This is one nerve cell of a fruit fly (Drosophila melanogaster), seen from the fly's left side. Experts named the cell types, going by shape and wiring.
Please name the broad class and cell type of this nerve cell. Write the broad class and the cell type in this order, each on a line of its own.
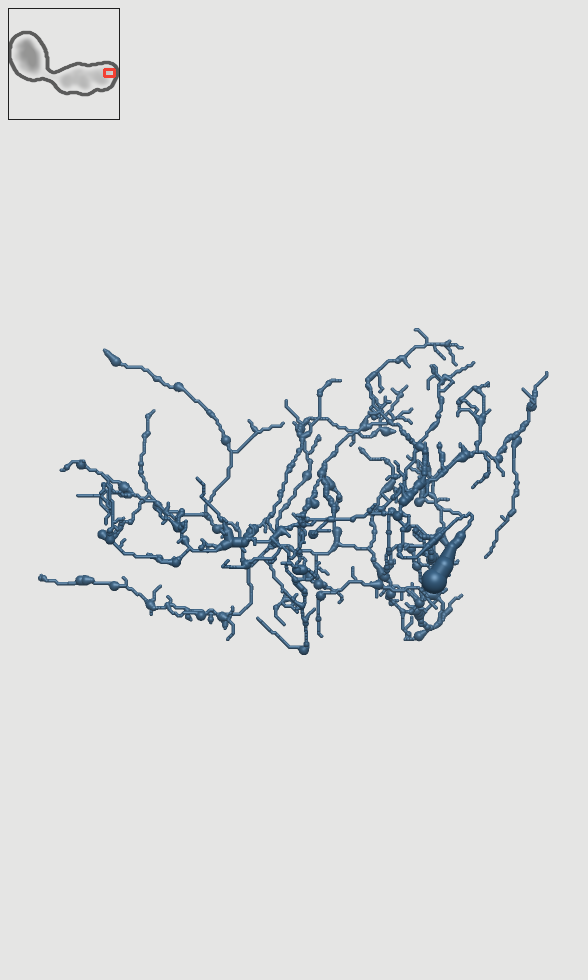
nerve-cord intrinsic neuron
INXXX405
